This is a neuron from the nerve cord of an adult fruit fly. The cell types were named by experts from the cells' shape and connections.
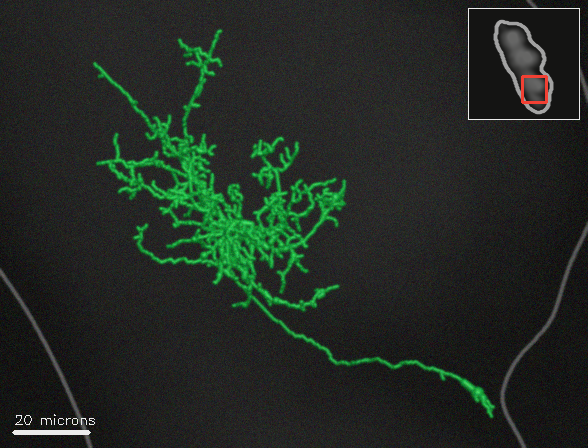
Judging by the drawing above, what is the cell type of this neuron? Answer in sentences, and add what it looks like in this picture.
Its cell type is IN21A035. Its broad class is nerve-cord intrinsic neuron. From left to right in the picture it spans about 110 microns. The picture shows dozens of branch ends.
